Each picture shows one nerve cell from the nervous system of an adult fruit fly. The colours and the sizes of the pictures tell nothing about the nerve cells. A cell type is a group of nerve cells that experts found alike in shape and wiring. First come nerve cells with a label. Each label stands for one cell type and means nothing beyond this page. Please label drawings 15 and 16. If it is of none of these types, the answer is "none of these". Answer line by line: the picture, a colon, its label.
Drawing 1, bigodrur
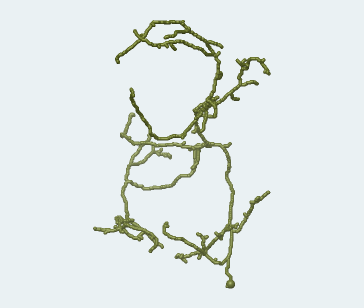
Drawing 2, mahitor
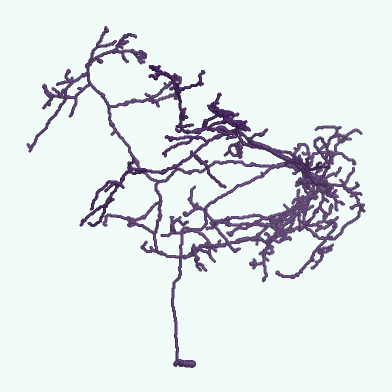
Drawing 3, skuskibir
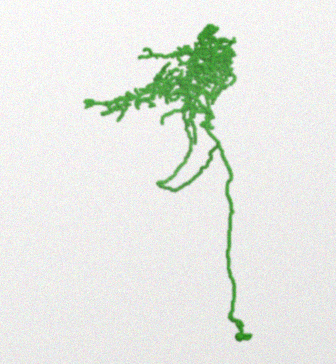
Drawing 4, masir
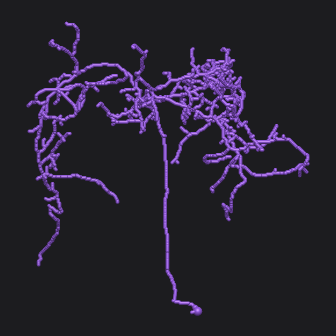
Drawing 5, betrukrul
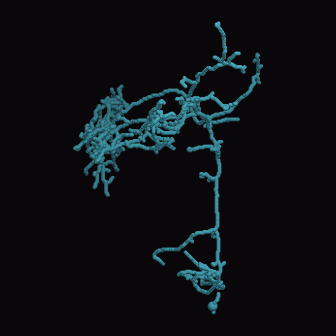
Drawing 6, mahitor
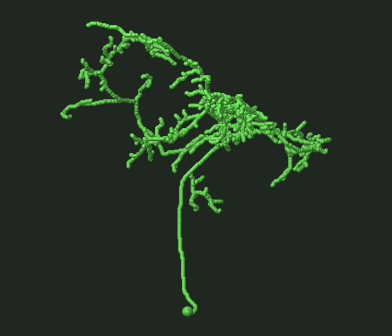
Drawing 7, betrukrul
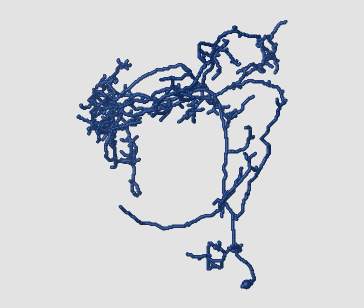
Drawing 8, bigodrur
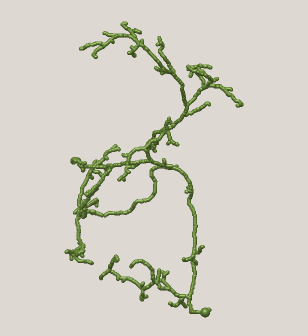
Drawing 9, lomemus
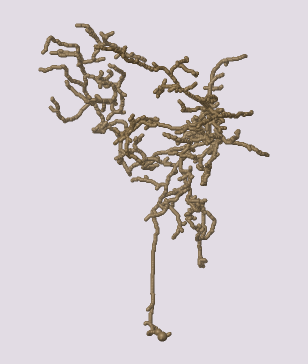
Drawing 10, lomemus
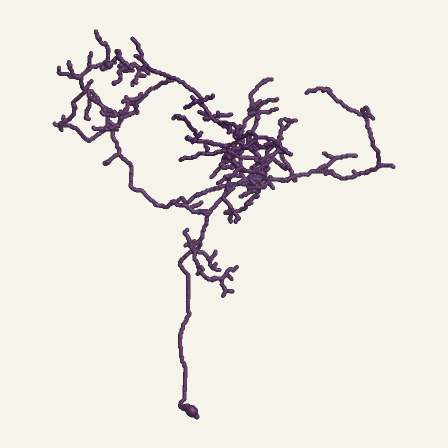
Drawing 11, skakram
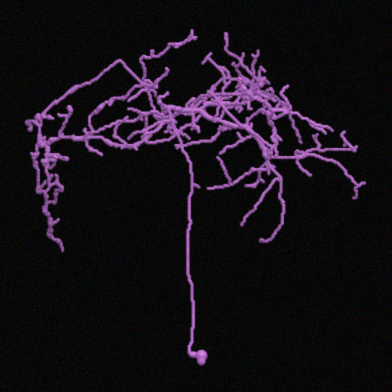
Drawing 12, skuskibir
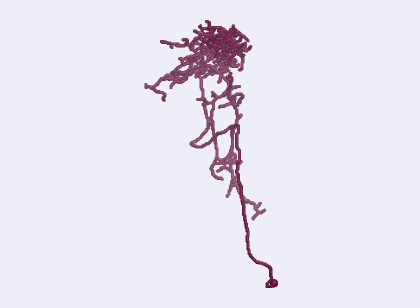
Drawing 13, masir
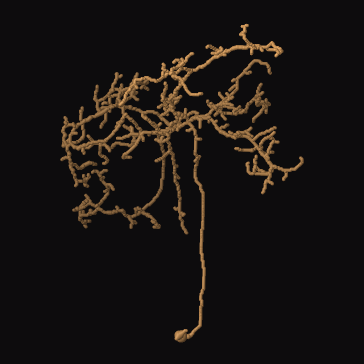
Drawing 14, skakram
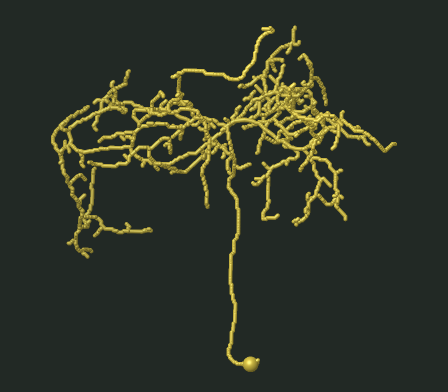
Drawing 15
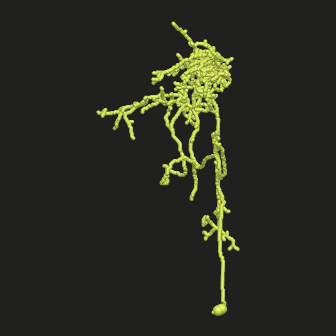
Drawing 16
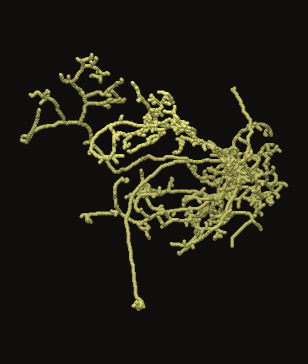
15: skuskibir
16: mahitor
